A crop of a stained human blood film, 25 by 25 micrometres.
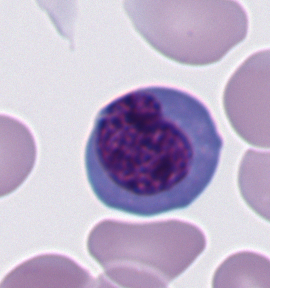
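Normoblast in a stained blood smear. The nucleus looks roundish, and it sits off-centre, toward the upper left of the cell. Along its upper edge there is a small notch. Looking over the cytoplasm, I find no granules, and no vacuoles either.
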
